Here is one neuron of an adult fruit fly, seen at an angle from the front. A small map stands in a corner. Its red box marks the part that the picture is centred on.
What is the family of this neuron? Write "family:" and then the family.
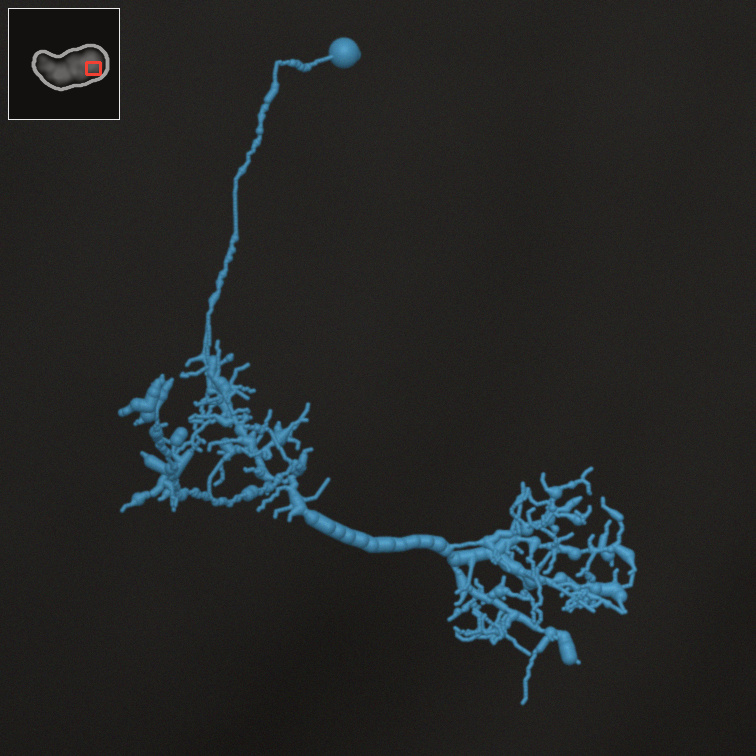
family: Y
